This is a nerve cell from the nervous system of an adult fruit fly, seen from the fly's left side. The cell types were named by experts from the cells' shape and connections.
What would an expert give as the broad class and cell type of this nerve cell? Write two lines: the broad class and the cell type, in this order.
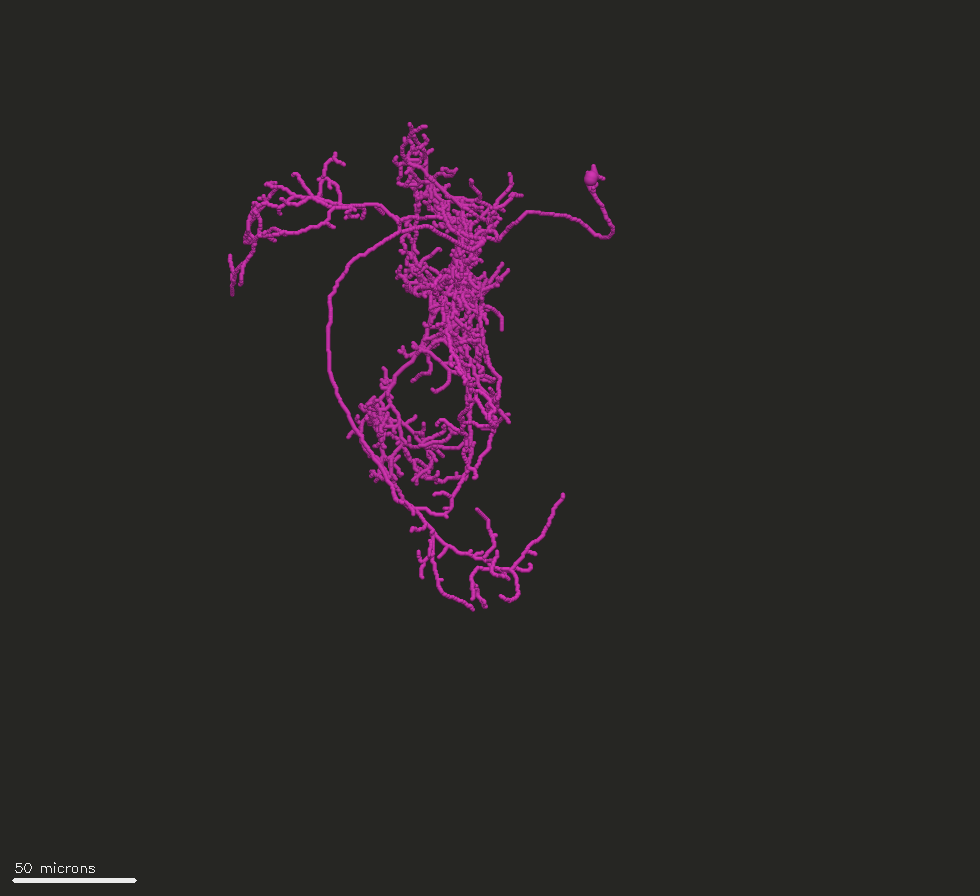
central-brain intrinsic neuron
AVLP751m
